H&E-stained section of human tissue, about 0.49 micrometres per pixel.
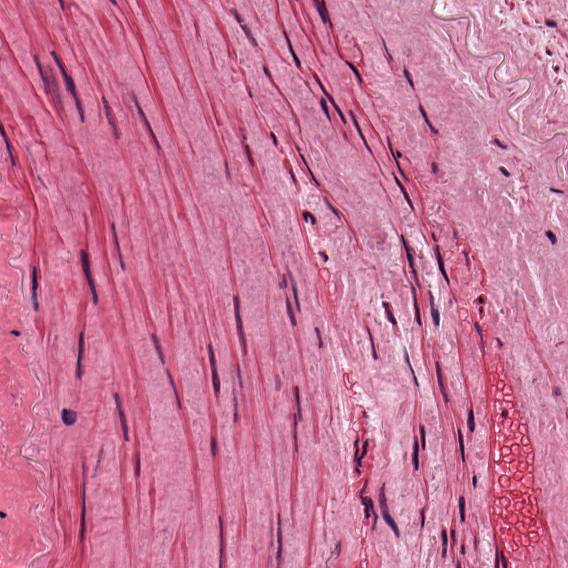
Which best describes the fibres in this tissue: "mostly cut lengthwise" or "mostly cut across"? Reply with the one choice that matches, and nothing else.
Mostly cut lengthwise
